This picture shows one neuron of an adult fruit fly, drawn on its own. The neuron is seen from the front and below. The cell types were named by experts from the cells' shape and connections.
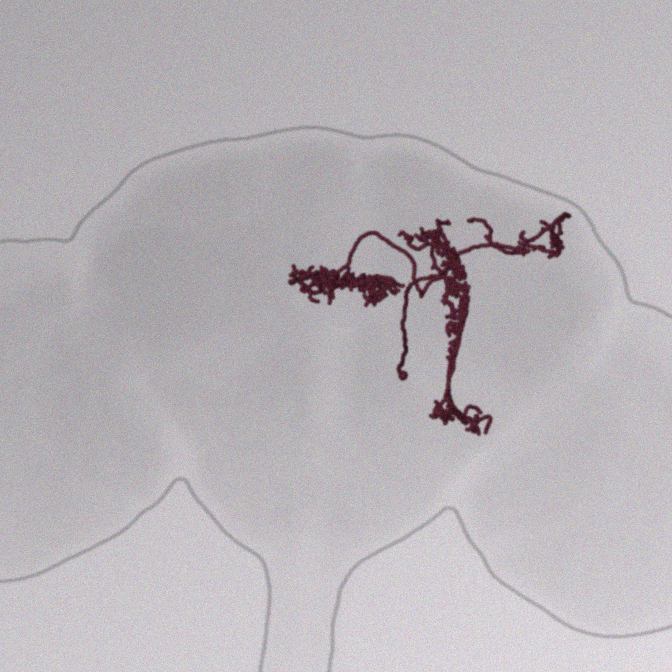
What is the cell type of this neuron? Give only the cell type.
FB4L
